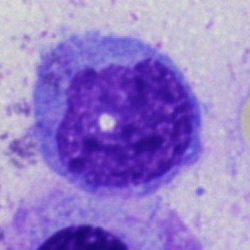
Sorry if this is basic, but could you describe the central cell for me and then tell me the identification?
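Most of the cell is filled by the nucleus, whose border is irregular, with shallow notches and bulges. Its chromatin is dark purple and gathered into coarse clumps. Near the centre of the nucleus lies a single small round white spot. The cell is a monocyte.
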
